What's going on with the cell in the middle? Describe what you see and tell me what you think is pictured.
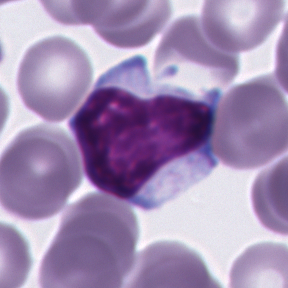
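A single unlobed mass forms the nucleus, filling most of the cell and leaving a modest rim of cytoplasm. That cytoplasm is pale blue, turning a deeper blue at its outer edges than near the nucleus. It is a typical lymphocyte.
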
